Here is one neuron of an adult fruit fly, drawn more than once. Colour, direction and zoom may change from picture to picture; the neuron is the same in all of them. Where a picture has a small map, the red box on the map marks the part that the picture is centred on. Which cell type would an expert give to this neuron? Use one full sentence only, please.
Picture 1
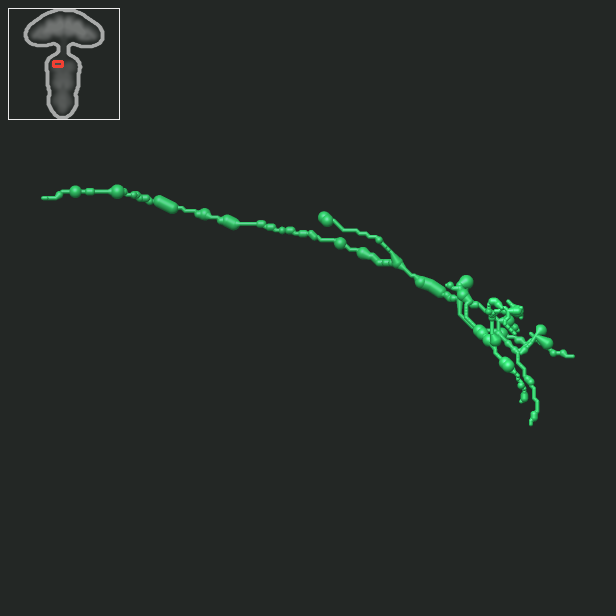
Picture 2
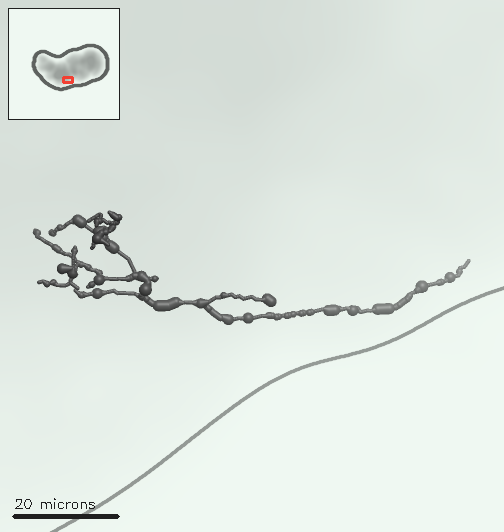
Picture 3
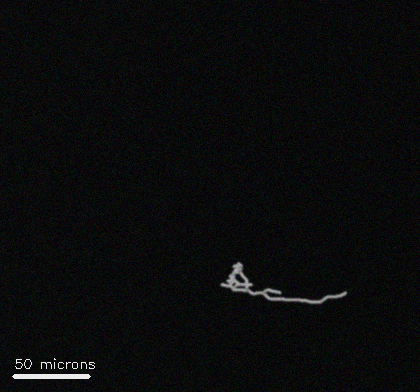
The neuron is of cell type SNta42.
